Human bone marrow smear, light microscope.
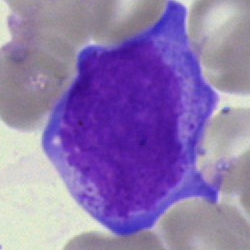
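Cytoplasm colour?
Deep blue, with a paler zone along the right side of the nucleus.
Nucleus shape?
A single unlobed mass.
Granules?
A few small purple ones, in the cytoplasm at the lower left.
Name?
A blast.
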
